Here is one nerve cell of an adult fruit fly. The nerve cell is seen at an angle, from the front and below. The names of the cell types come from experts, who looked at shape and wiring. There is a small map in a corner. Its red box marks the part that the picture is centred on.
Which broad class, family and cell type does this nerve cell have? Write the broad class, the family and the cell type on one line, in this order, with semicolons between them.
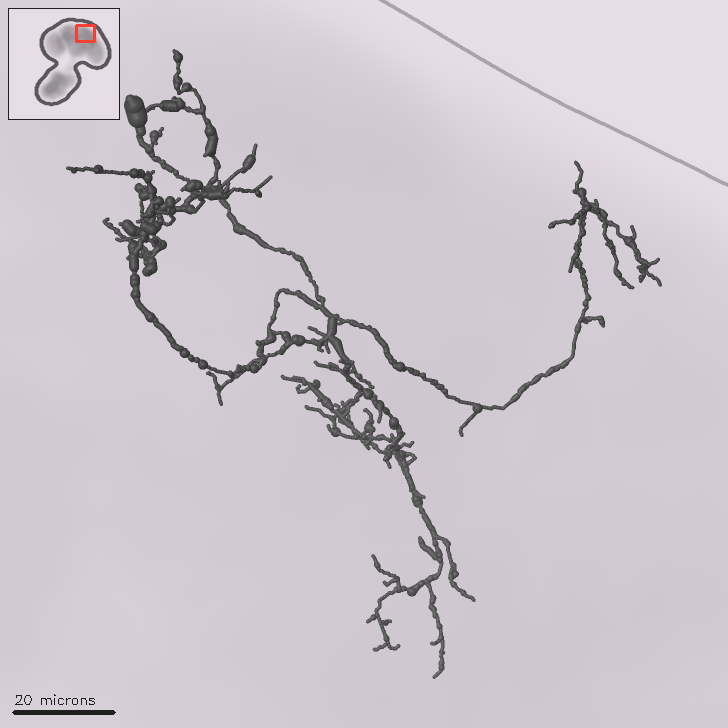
central-brain intrinsic neuron; hemilineage SMPp&v1_posterior; SMP344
